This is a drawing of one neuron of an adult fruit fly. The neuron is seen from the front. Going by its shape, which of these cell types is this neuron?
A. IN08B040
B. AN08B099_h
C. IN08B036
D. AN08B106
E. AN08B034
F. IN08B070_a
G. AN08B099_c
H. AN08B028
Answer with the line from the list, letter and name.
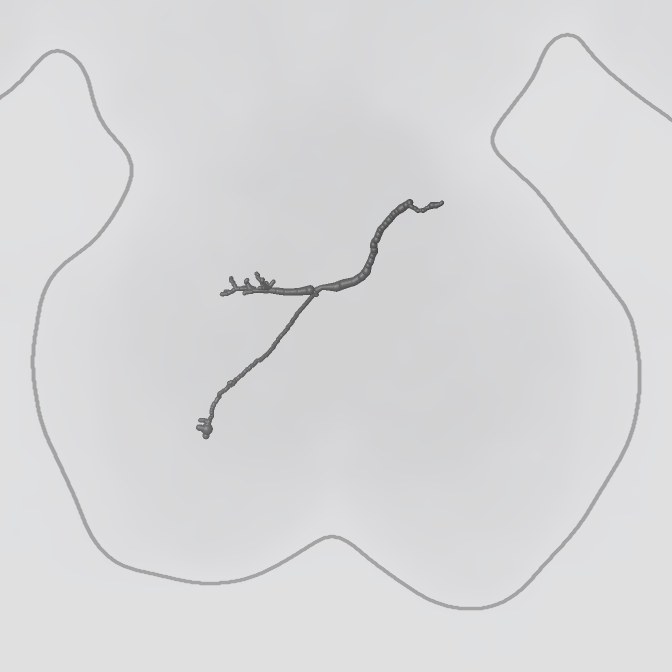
C. IN08B036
